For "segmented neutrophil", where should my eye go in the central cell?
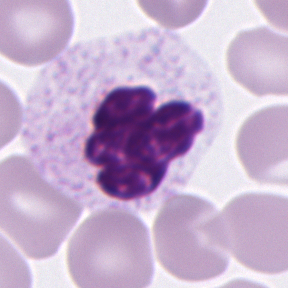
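The nucleus is divided into several lobes, crowded together here, and this agrees with a segmented neutrophil.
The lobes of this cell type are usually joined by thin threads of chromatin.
The chromatin is dark purple and coarsely clumped, and the cytoplasm is abundant and very pale. The granules also agree with the name: they are fine and lilac, and they are scattered throughout the cytoplasm.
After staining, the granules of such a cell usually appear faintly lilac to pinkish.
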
